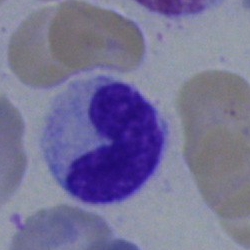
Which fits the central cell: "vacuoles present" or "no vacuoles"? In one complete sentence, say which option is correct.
Not a single vacuole is visible in its cytoplasm.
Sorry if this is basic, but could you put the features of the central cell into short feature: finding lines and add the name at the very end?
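Outline: round and smooth
Nuclear shape: kidney-shaped, with a deep notch on its left side
Nuclear position: toward the right side of the cell
Cytoplasm: no coarse dark granules
Identification: band neutrophil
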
